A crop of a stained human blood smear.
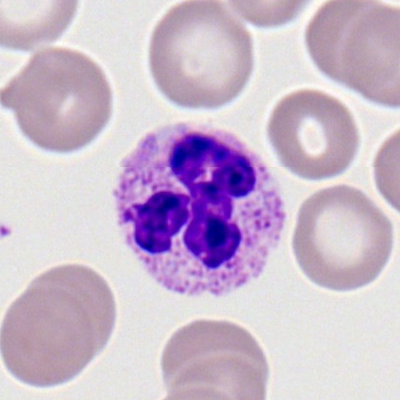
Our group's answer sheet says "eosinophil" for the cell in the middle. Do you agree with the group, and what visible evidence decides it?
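Granules: fine, pinkish-lilac, scattered throughout the cytoplasm.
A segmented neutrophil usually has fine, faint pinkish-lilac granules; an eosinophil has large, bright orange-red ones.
Verdict: segmented neutrophil, not eosinophil. Nucleus: several separate lobes; chromatin dense, clumped, dark purple.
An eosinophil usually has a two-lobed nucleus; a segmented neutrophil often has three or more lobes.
Several lobes thus sit better with segmented neutrophil. Cytoplasm: abundant, pale pinkish-lilac, no vacuoles. Outline: roughly round.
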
